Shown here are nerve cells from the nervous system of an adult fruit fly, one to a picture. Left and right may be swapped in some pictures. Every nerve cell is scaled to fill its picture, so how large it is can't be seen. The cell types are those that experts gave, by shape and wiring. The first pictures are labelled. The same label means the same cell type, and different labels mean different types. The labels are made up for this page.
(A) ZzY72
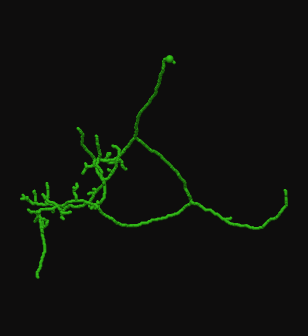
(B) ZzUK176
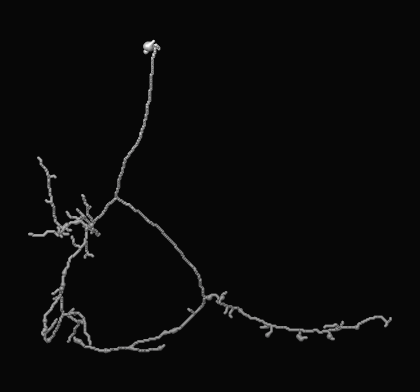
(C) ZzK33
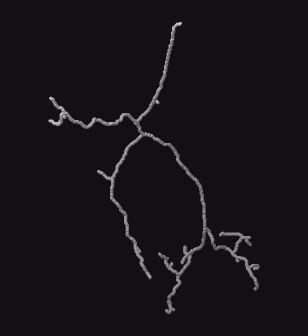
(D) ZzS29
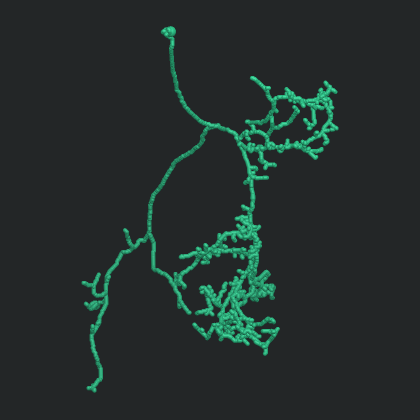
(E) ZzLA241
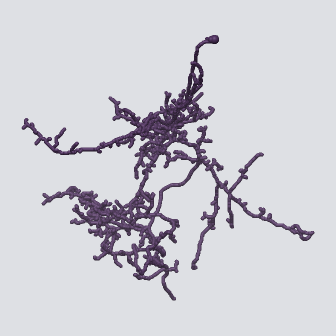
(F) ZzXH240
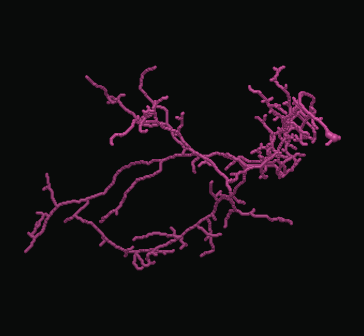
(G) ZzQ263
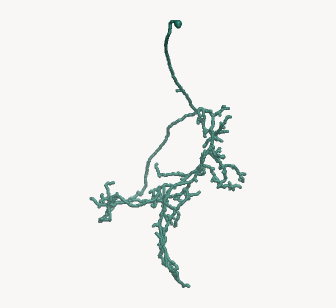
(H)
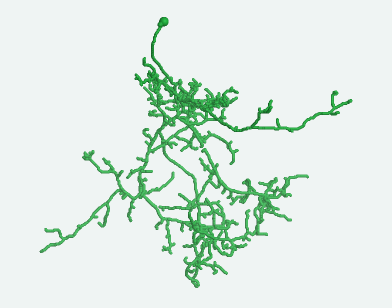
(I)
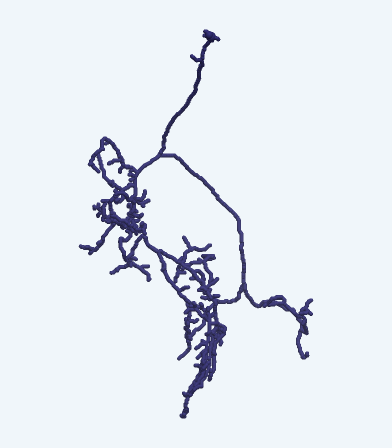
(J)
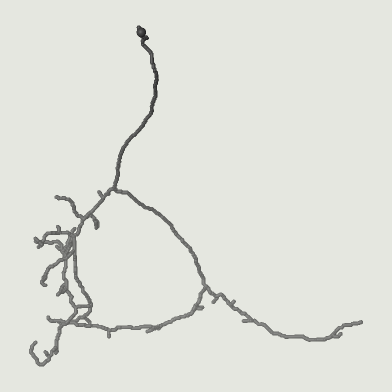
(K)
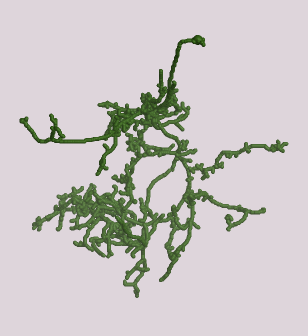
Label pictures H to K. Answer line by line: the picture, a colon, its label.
H: ZzLA241
I: ZzQ263
J: ZzUK176
K: ZzLA241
